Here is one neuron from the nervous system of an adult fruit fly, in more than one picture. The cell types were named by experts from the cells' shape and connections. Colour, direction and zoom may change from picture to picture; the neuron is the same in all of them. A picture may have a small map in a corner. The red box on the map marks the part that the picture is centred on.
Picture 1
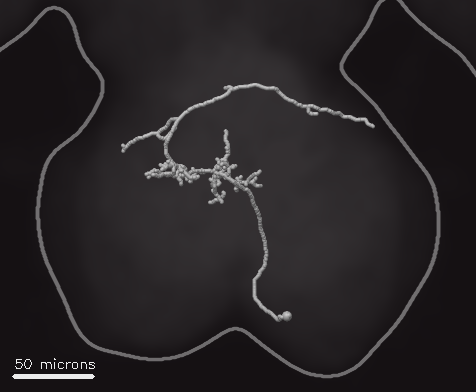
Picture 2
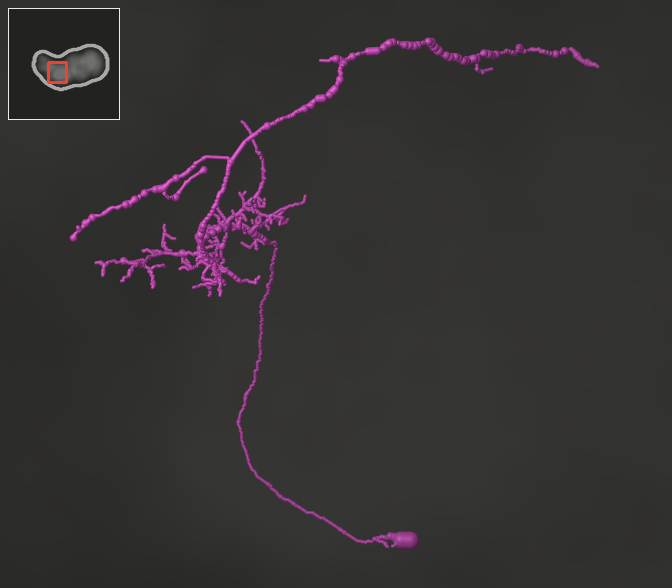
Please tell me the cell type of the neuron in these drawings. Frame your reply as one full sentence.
Under the cell type IN06B047 falls this neuron.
